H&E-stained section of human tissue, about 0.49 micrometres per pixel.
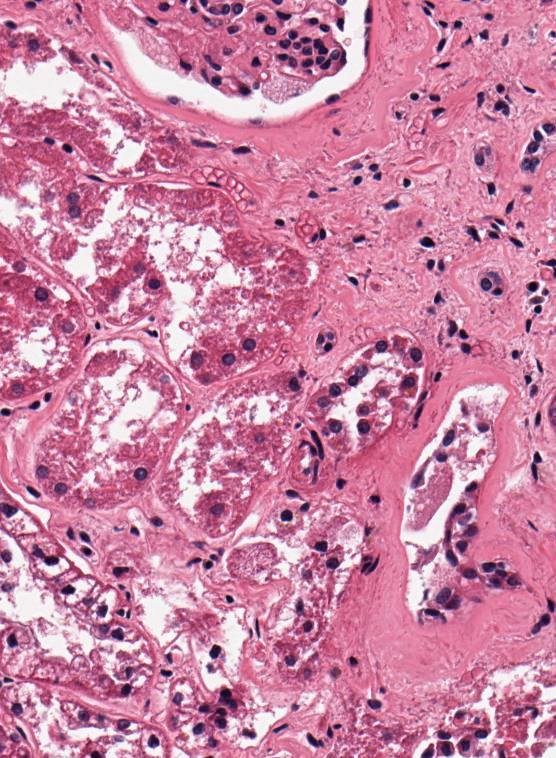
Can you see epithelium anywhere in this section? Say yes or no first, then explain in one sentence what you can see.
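Yes. The cells lining the tubules on the left have abundant granular eosinophilic cytoplasm.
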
